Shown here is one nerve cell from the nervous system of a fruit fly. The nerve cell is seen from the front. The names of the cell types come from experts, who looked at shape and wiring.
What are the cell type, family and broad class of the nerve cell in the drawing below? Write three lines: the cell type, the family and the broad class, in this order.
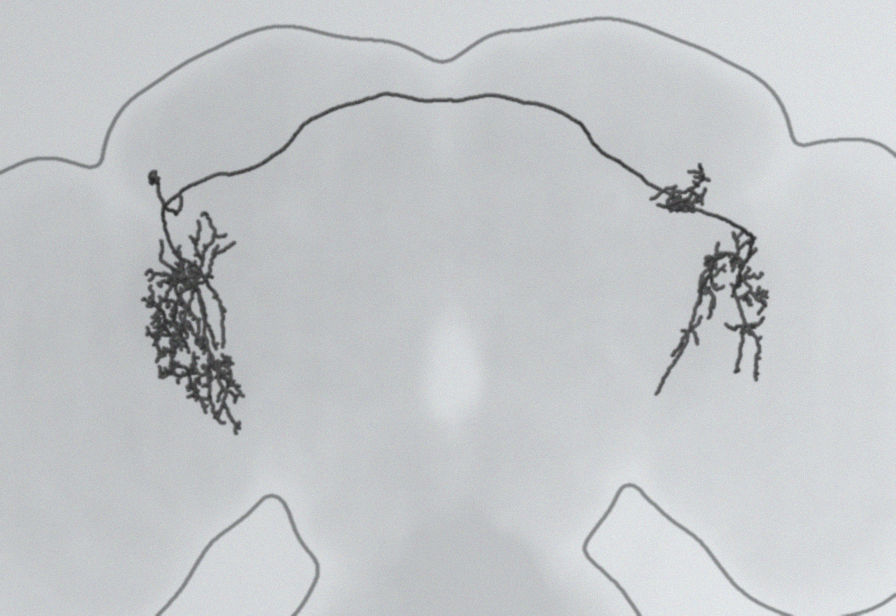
LT55
LT
visual projection neuron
